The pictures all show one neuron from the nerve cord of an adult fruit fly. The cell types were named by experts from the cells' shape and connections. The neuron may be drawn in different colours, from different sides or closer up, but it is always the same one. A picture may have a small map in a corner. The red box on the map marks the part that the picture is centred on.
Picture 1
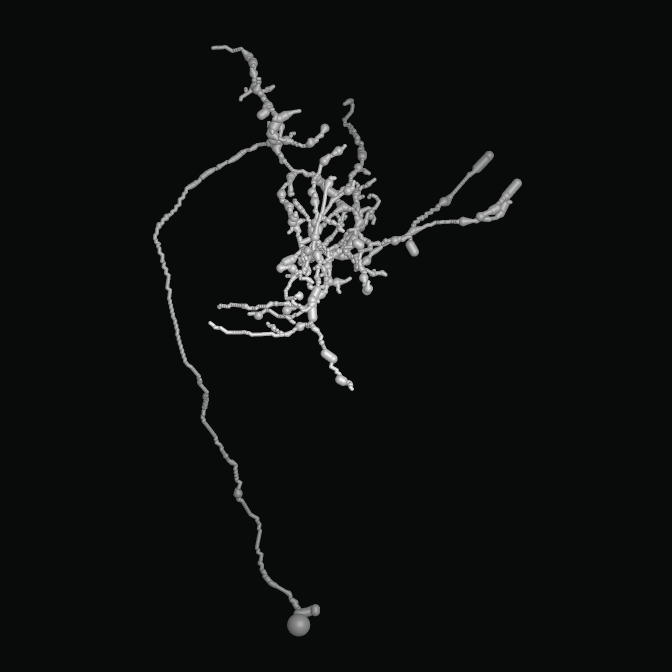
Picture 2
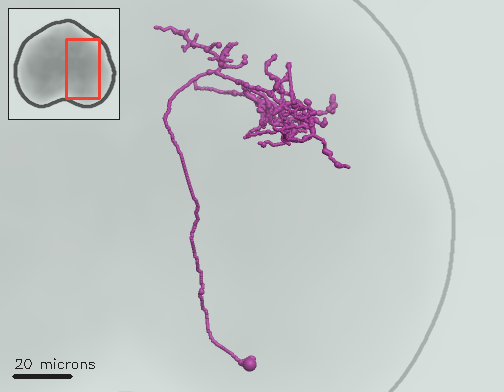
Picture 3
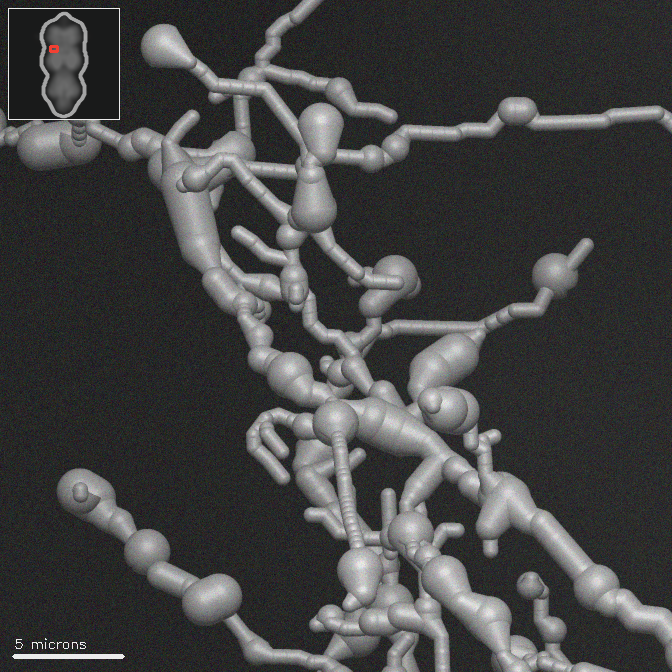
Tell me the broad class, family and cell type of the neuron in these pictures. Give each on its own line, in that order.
nerve-cord intrinsic neuron
hemilineage 02A
IN02A037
